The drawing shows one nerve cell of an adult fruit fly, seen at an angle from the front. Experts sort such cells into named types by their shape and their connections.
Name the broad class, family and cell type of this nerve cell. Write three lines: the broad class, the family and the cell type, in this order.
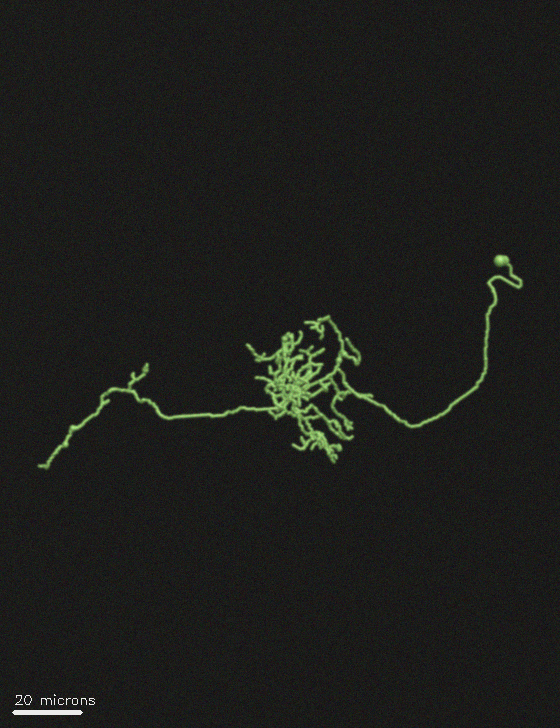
central-brain intrinsic neuron
class CX
FC2C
